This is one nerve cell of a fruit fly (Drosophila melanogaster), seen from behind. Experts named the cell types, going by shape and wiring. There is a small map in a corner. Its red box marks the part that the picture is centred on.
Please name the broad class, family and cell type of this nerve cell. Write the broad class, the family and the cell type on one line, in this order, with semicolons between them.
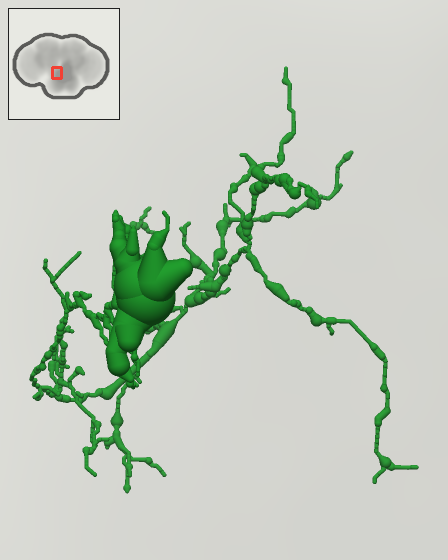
motor neuron of the nerve cord; hemilineage 15B; Ti flexor MN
